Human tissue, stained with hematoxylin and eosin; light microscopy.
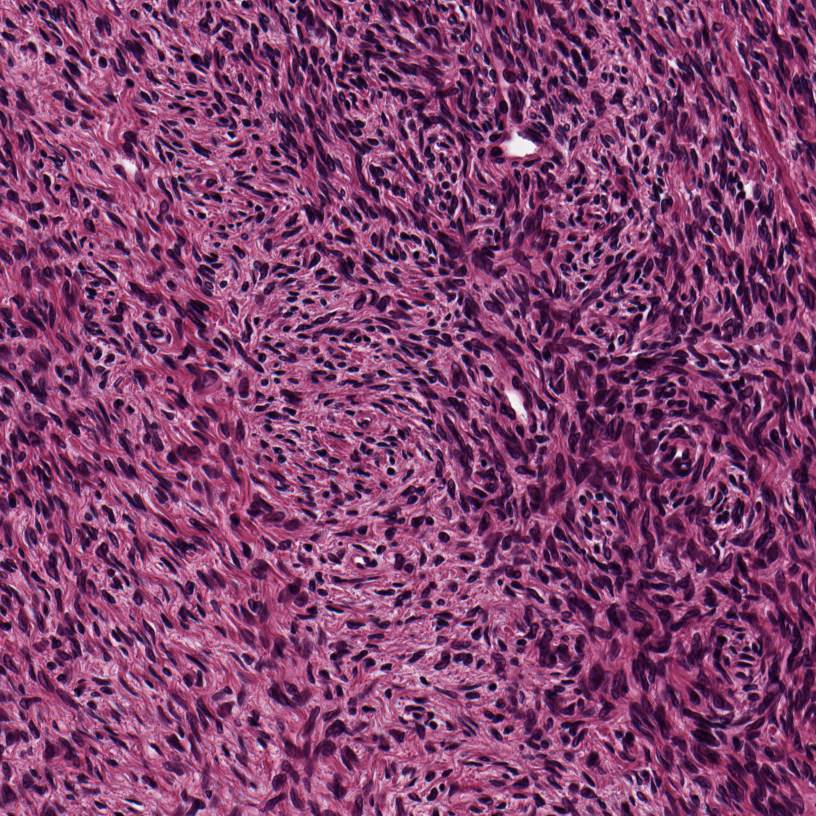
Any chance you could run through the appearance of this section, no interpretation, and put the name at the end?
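Densely packed spindle cells fill the whole field, in short fascicles sweeping and intersecting in varying directions. Small concentric whorls sit towards the right edge, in the middle and lower right. Nuclei: elongated to oval, dark. Cytoplasm scant, pink, borders indistinct. This section is ovary.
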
